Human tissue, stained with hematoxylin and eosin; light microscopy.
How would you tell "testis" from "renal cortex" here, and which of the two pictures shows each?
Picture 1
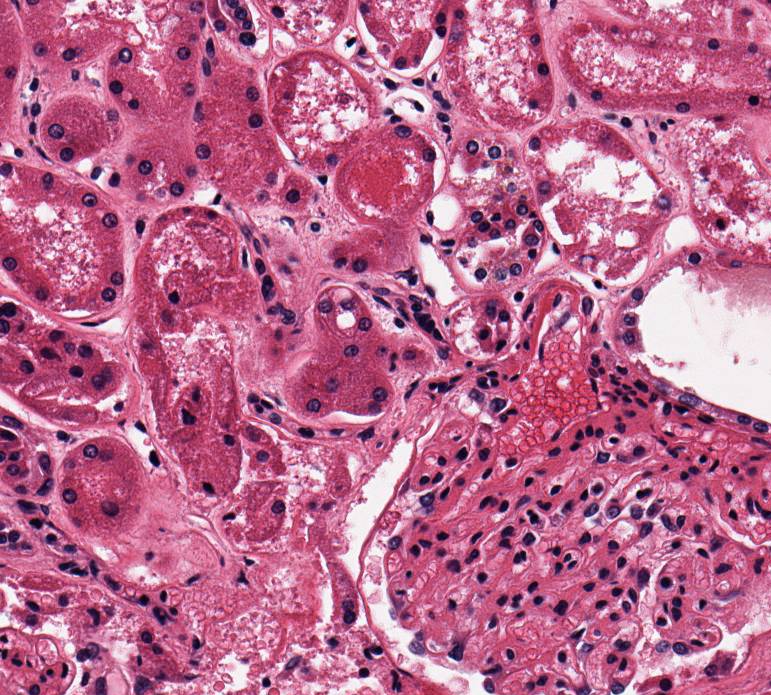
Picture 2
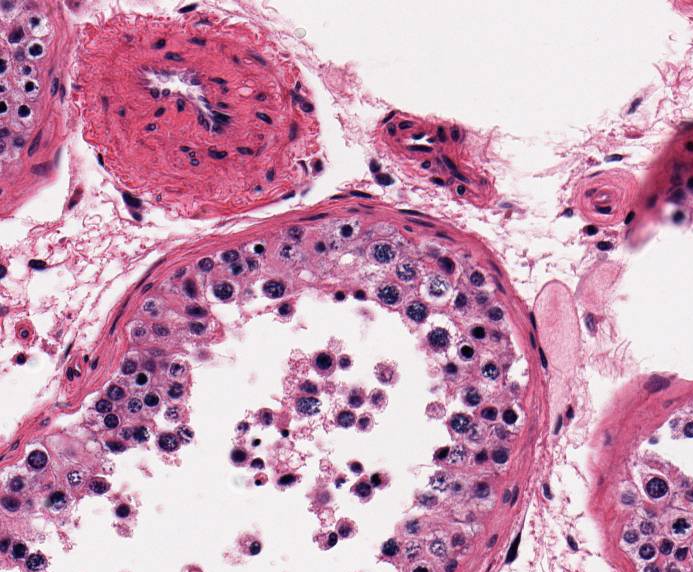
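The testis is picture 2; picture 1 is renal cortex, with tubular cross-sections packed into its left and upper parts and a glomerulus in the lower right corner. Its tubules are lined by one layer of cells with abundant, granular, deeply pink cytoplasm and small, round, dark nuclei. The testis tubule lining, by contrast, is stratified and several cells thick, and many cells in its middle layers are large and round, with big round nuclei of coarse, clumped chromatin. Loose, detached round cells lie free in the central lumen of the large tubule, and the tissue between tubules is loose, pale and wispy with much clear space.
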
